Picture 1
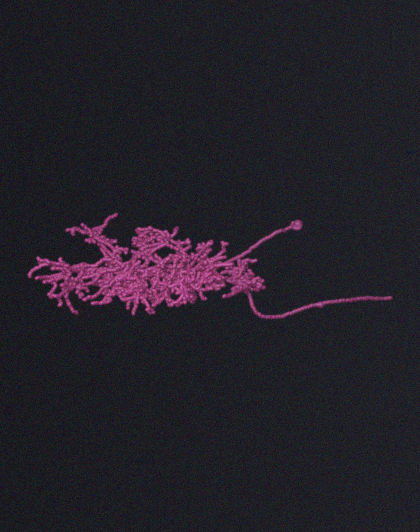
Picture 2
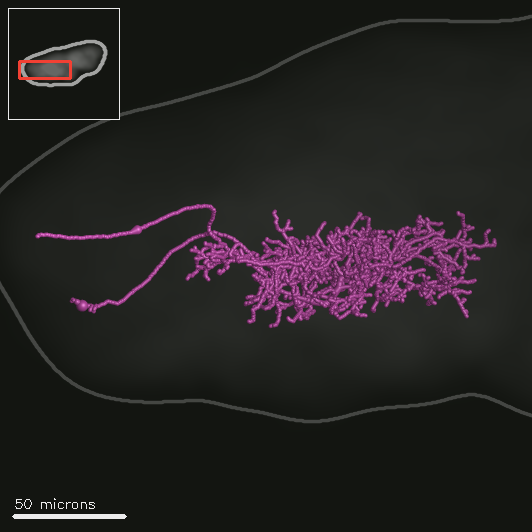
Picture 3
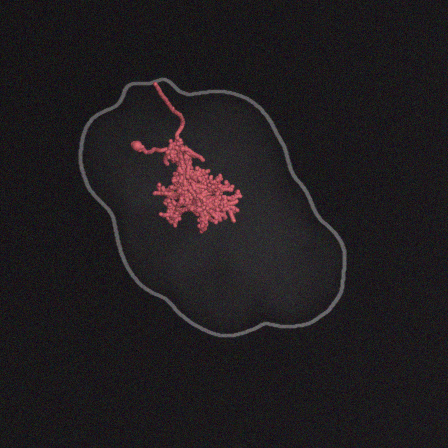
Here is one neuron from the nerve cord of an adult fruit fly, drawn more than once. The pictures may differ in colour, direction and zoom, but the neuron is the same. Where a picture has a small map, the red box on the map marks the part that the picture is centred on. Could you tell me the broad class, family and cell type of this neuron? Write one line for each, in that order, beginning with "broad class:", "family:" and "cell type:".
broad class: ascending neuron
family: hemilineage 07B
cell type: AN07B018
